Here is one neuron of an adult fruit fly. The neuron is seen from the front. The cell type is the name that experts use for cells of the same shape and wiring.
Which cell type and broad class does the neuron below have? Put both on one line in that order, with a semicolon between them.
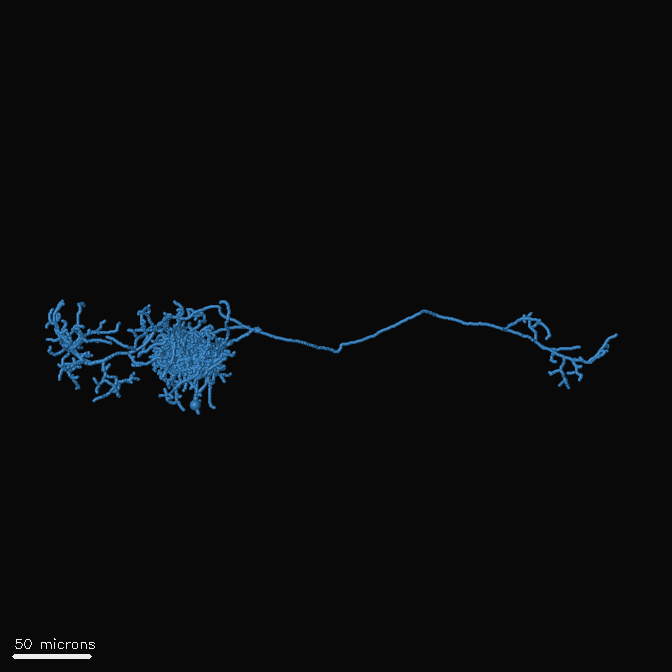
PLP163; central-brain intrinsic neuron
